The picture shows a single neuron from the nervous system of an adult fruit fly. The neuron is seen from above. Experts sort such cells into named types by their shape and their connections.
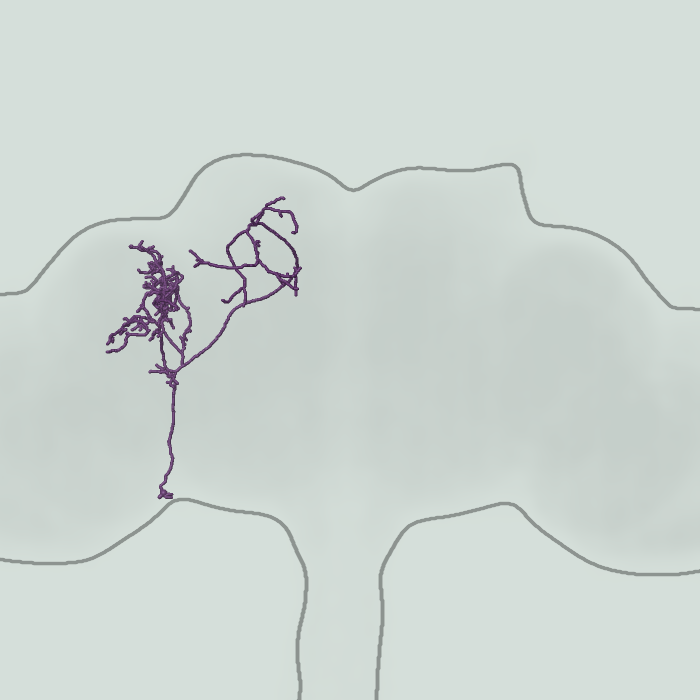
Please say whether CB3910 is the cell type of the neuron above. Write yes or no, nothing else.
yes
